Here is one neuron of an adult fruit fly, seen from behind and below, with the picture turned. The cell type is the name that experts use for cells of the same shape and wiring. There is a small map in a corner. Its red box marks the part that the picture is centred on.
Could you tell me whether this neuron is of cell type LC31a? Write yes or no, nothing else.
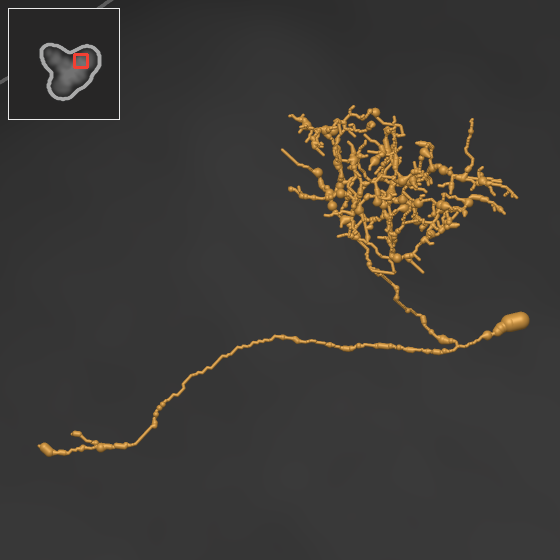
no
